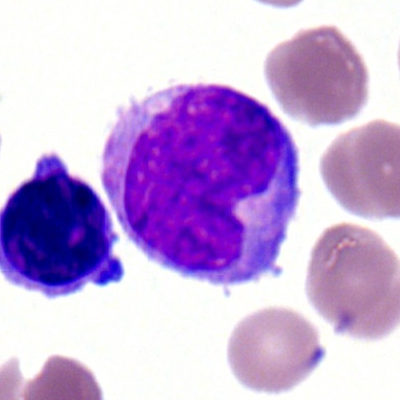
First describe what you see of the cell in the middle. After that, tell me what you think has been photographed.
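Large nucleus, shallow notch on its lower right side. Chromatin finely stippled, not coarsely clumped. Cytoplasm only a narrow rim around the nucleus. Upper left edge ragged, with small fine projections. Monocyte.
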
